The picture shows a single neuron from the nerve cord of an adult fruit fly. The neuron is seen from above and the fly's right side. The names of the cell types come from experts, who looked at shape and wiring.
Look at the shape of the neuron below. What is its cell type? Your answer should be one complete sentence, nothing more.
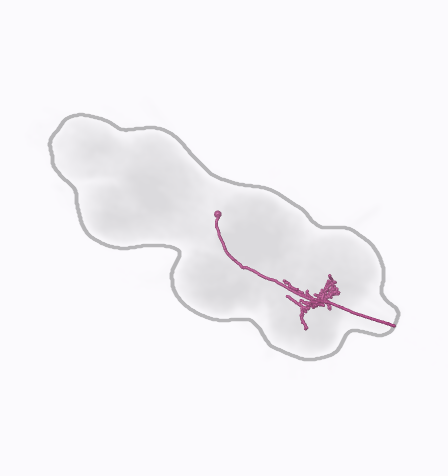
The neuron is typed under the name AN05B076.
